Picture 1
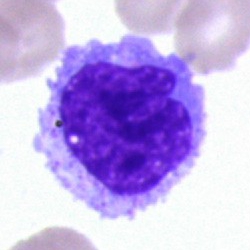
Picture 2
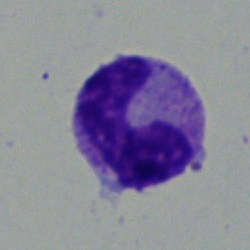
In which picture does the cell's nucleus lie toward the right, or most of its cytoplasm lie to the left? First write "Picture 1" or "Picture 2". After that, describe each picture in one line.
Picture 1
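Picture 1: The cytoplasm forms a moderate rim that is wider on the lower left than on the upper right.
Picture 2: The nucleus fills the left and lower parts of the cell.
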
